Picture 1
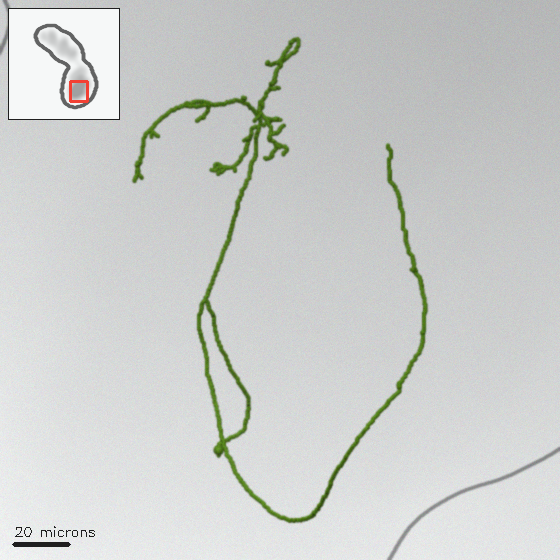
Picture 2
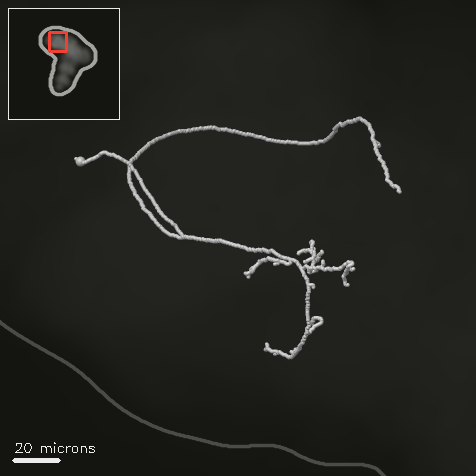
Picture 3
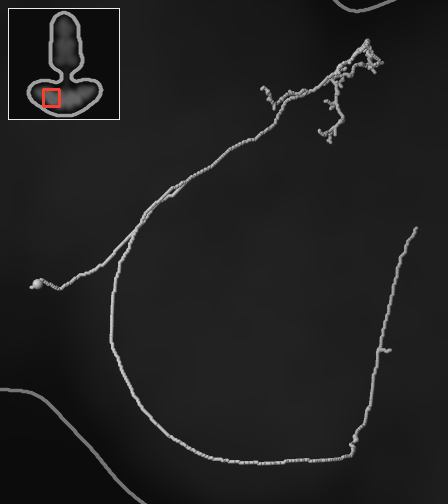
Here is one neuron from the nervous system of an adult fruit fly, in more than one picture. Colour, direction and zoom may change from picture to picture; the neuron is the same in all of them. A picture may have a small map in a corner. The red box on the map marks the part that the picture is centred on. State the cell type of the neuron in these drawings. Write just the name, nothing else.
WED041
